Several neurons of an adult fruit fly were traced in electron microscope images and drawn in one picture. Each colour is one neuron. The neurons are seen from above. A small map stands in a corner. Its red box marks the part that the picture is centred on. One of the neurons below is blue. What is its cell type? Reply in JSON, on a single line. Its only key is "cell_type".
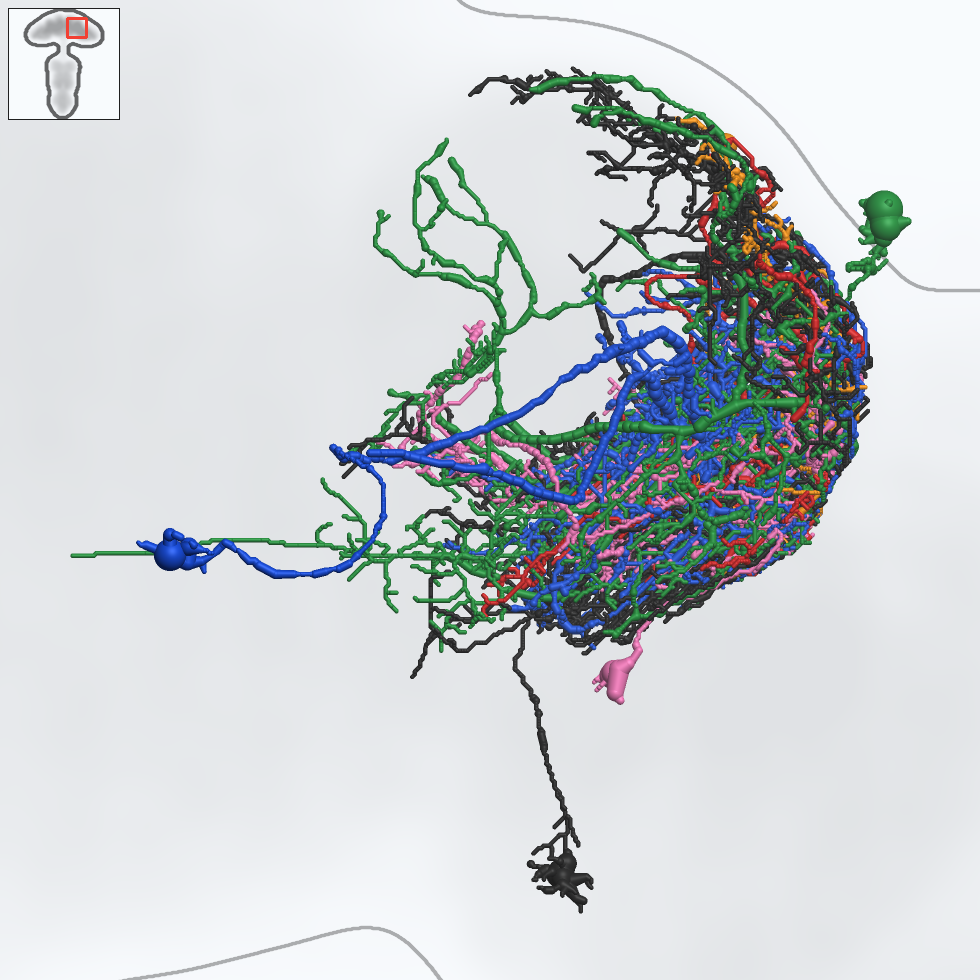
{"cell_type": "PVLP106"}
